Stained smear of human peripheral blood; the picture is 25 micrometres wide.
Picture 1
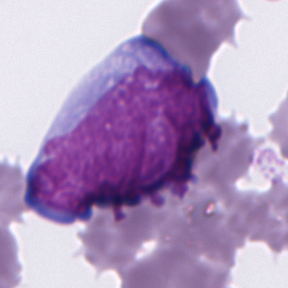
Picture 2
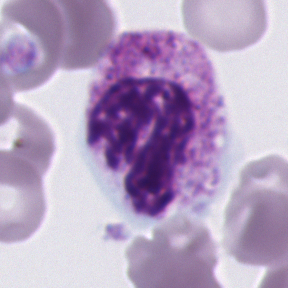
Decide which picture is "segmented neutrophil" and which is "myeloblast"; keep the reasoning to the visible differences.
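Picture 1: myeloblast. Picture 2: segmented neutrophil. Shape: picture 1 elongated, long axis running lower left to upper right, about 19 by 14 micrometres; picture 2 a smooth oval outline. Cytoplasm: picture 1 pale blue, no granules visible; picture 2 filled with fine pink-violet granules that still leave the nuclear outline clearly visible.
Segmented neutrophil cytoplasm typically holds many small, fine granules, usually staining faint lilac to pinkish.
Nucleus: in picture 1 it fills most of the cell; in picture 2 most of the cytoplasm lies above and to the right of it.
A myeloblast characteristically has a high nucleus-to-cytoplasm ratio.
Picture 2 chromatin: dark purple, coarsely clumped; no nucleoli visible. Picture 1 edge: small ragged dark tags along the lower right; a red cell touches its upper-right end.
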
